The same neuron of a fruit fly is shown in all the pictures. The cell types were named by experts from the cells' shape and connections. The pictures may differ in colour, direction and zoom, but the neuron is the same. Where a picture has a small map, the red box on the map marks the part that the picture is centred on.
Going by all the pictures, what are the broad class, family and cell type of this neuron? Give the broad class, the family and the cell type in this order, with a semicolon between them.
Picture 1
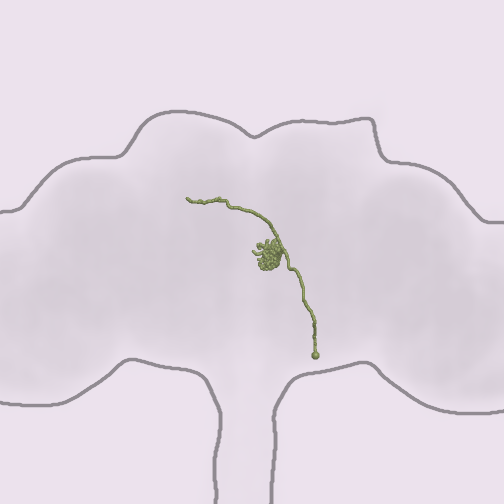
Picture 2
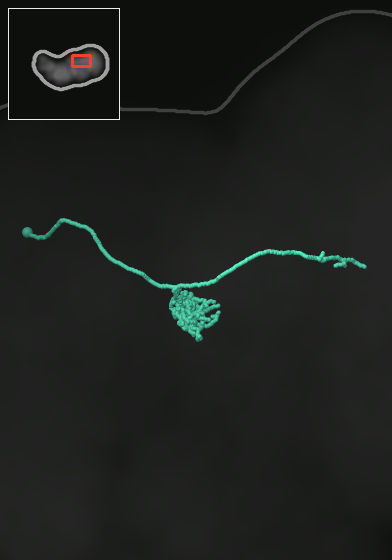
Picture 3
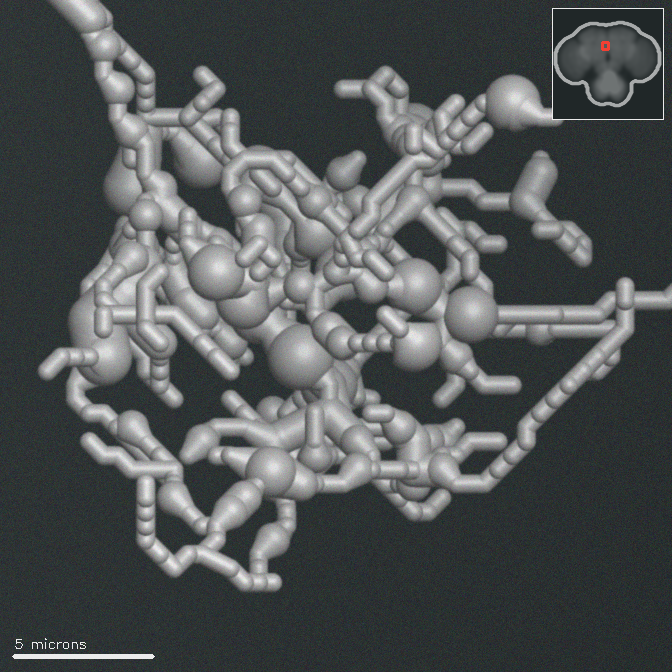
central-brain intrinsic neuron; class CX; FC1A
